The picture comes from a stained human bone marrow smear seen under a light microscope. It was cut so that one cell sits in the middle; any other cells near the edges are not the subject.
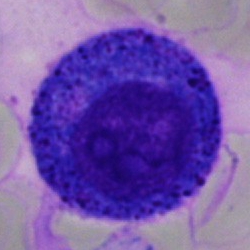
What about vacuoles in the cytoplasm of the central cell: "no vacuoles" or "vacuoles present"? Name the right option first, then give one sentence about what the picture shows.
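No vacuoles. No clear vacuoles are seen in the cytoplasm.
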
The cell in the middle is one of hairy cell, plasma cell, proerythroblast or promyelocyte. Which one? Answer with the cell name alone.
proerythroblast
